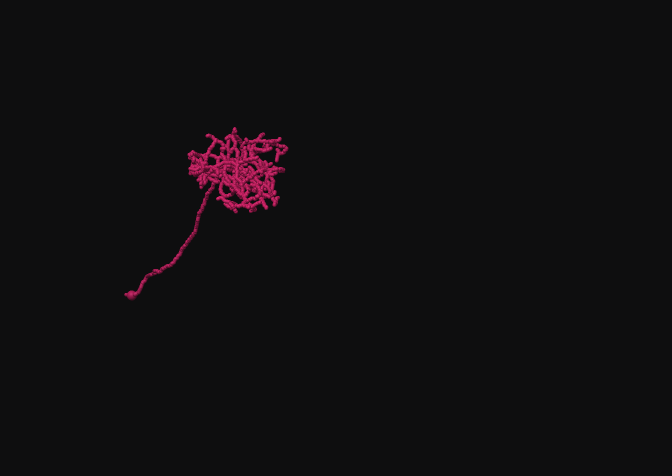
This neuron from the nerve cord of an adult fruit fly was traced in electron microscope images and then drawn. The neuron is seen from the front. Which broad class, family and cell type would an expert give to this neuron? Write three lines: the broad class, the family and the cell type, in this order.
nerve-cord intrinsic neuron
hemilineage 16B
IN16B051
